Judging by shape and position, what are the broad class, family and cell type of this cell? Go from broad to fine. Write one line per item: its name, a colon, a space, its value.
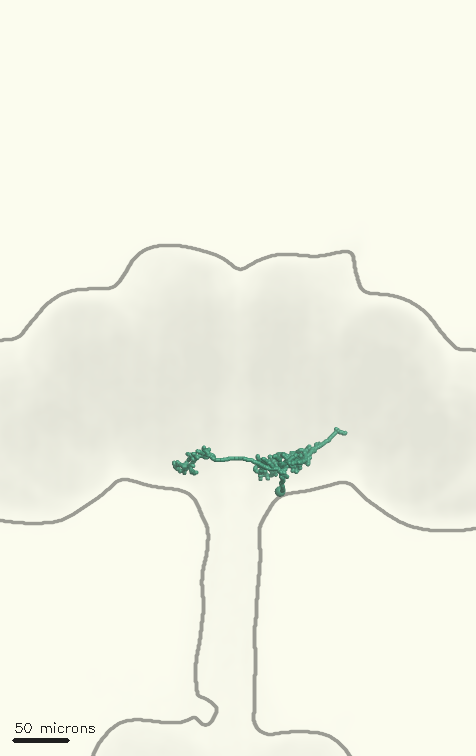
broad class: central-brain intrinsic neuron
family: hemilineage DM6_posterior
cell type: PS282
